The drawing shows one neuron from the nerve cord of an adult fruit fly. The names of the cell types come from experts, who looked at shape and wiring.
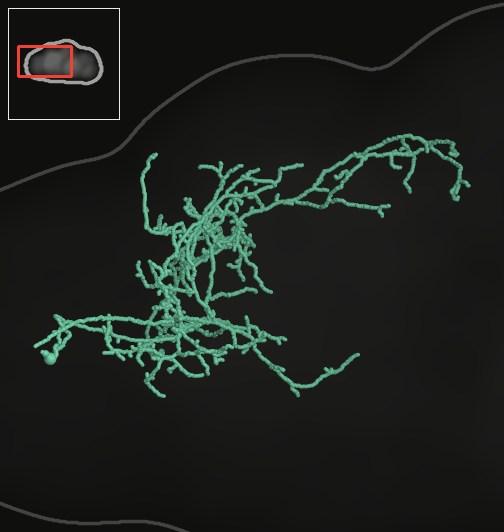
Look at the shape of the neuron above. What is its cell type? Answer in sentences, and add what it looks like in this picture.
It is of cell type AN08B066. Its broad class is ascending neuron. The picture shows dozens of branch ends. As drawn here it is wider than it is tall.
